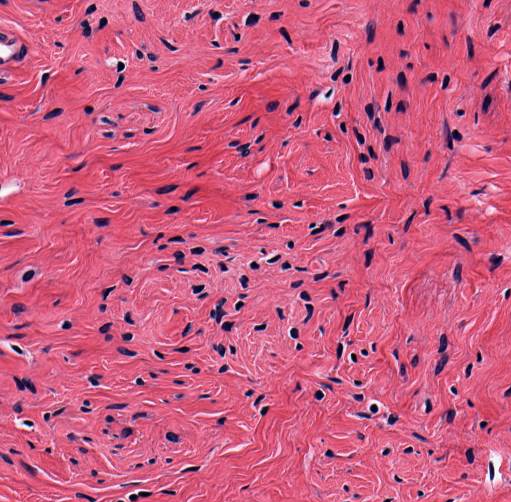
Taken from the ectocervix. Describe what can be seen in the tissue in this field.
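Dense pink collagenous tissue throughout, nuclei scattered. Collagen fibres wavy, in interlacing bundles running many directions. Nuclei small, dark, spindle-shaped to oval, little visible cytoplasm. Lying singly, separated by collagen; not packed in sheets.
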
